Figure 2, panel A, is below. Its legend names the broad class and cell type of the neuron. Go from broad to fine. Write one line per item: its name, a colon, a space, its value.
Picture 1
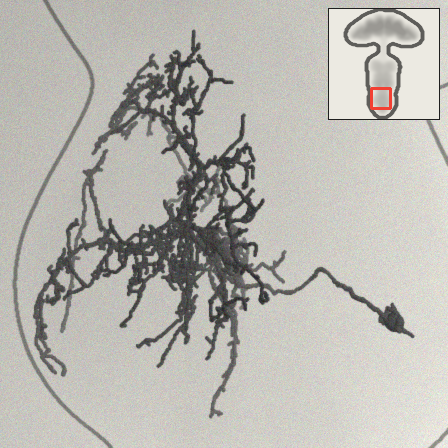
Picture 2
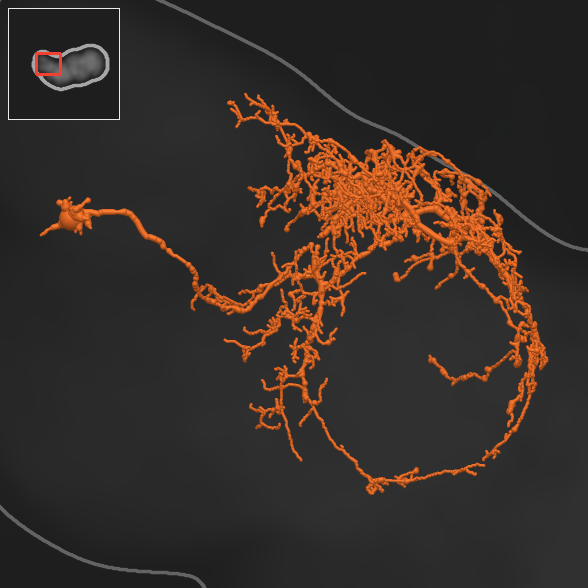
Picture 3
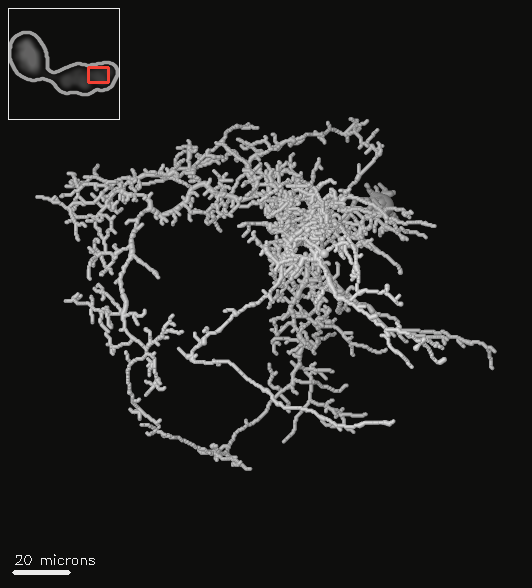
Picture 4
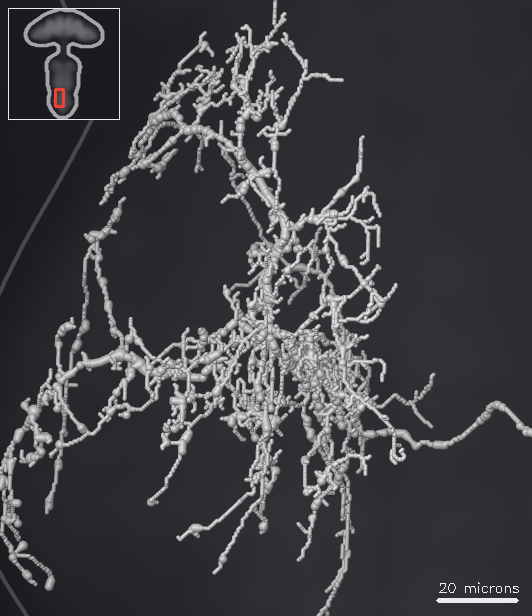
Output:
broad class: nerve-cord intrinsic neuron
cell type: INXXX073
